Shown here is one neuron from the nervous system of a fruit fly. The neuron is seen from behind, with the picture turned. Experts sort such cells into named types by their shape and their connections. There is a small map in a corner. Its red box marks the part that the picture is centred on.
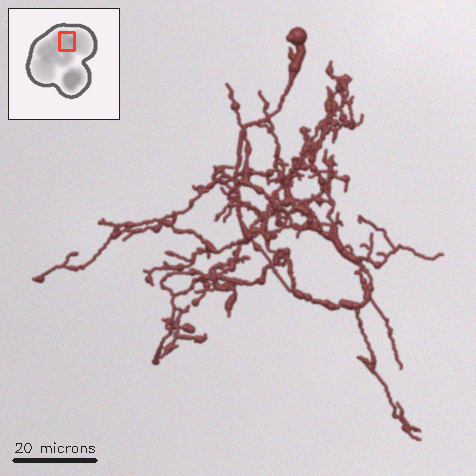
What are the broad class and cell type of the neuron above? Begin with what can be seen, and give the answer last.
The cell body is at the top of the picture. By the scale bar it is about 100 microns wide in this view. The picture shows dozens of branch ends. It is a central-brain intrinsic neuron. Its cell type is CB3676.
